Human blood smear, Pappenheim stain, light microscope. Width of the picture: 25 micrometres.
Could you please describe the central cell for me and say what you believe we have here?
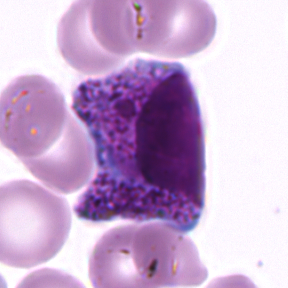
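Nucleus deep, fairly even purple; no coarse dark clumps. Cytoplasm abundant, over half the cell. Numerous coarse dark purple granules fill it. Granules lie beside the nucleus, largely not covering it. Name: promyelocyte.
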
